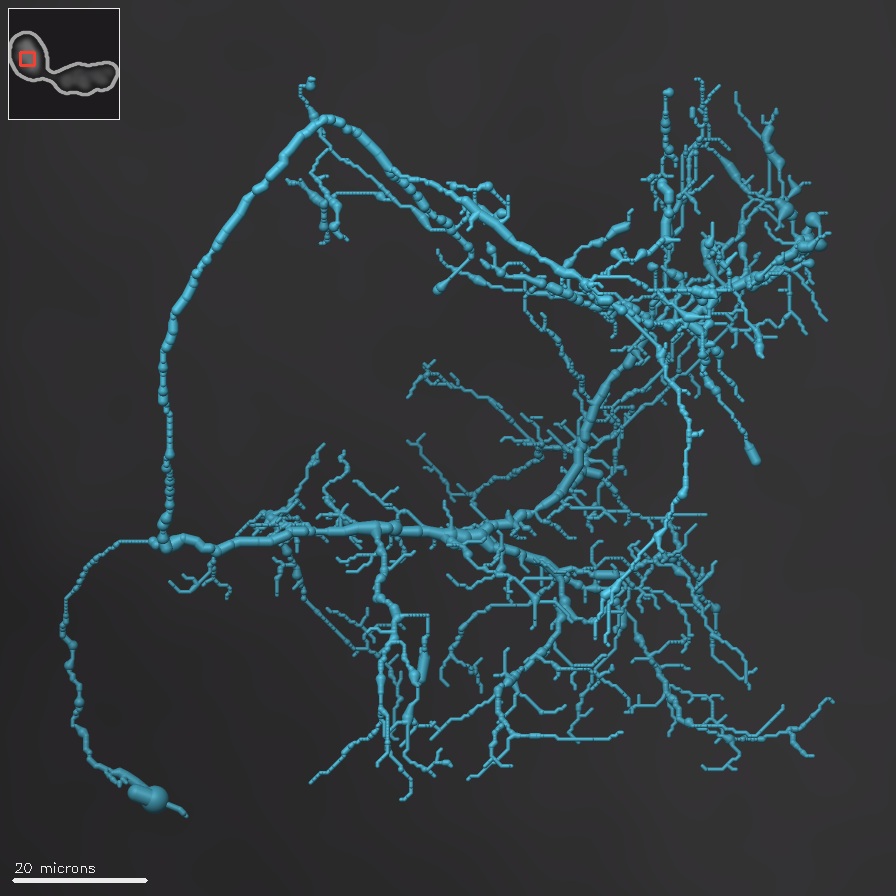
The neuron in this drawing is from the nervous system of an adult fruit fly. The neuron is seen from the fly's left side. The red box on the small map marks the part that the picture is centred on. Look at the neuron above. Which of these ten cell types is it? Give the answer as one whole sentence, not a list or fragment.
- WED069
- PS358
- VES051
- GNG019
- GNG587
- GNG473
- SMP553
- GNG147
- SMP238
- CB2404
This neuron counts as a member of the cell type WED069.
